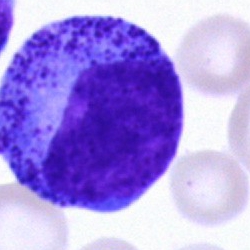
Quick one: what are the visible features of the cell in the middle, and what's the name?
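Deep purple chromatin looks fairly even, without coarse dark clumps. A moderate rim of blue cytoplasm lies mainly to the left of the nucleus. Many coarse dark purple granules fill the cytoplasm, crowded mostly toward the outer edge of the cell. Just beside the left edge of the nucleus is a pale zone almost free of granules. The cell is a promyelocyte.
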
